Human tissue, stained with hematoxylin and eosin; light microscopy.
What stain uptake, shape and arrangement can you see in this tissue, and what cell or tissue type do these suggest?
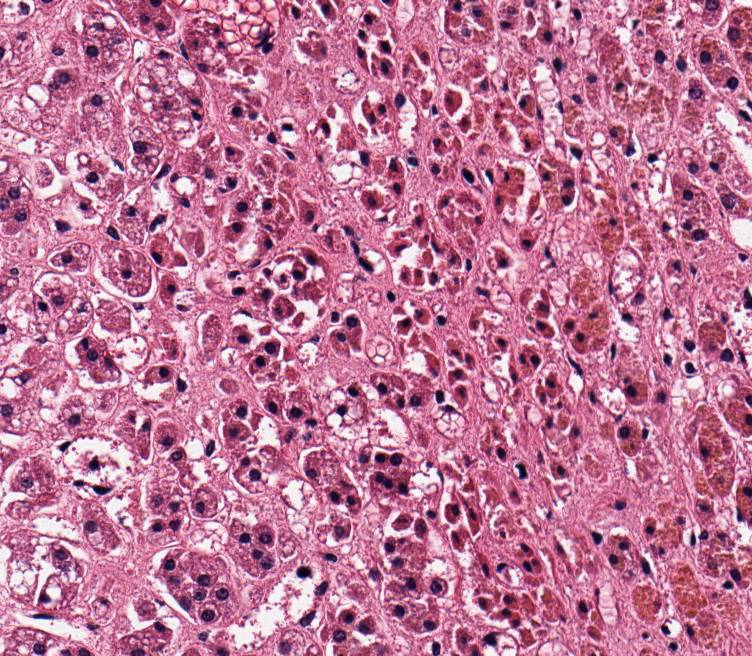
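Arrangement: small rounded nests on the left, more elongated cords toward the right. Cytoplasm: pale, finely vacuolated and foamy in many cells, especially left and centre. Nuclei: small, round, fairly uniform, central. Between nests: only delicate thin pink strands, no broad fibrous bands. This is adrenal gland.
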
